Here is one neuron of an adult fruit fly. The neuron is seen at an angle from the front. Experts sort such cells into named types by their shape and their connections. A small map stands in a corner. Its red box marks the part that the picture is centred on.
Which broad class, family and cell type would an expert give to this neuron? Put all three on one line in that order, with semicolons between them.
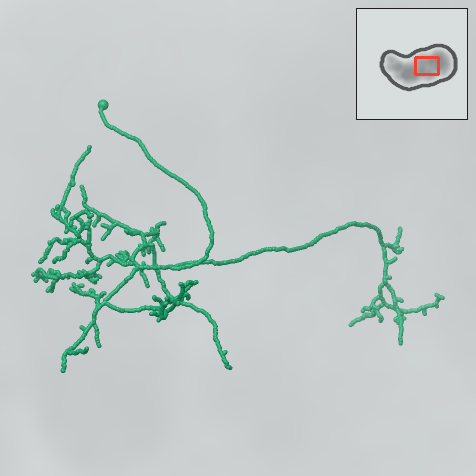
central-brain intrinsic neuron; hemilineage VLPp2; CB4101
